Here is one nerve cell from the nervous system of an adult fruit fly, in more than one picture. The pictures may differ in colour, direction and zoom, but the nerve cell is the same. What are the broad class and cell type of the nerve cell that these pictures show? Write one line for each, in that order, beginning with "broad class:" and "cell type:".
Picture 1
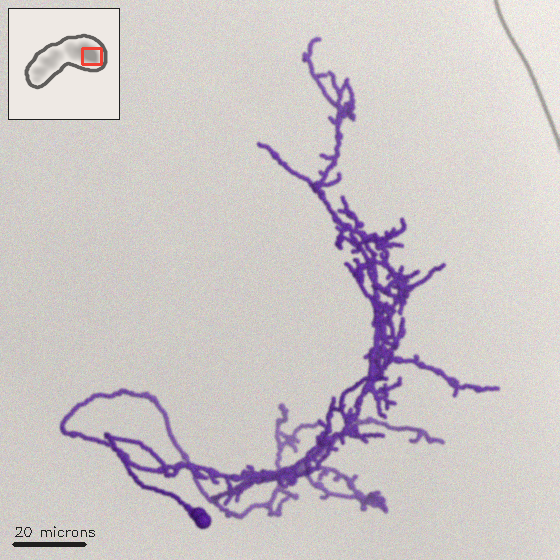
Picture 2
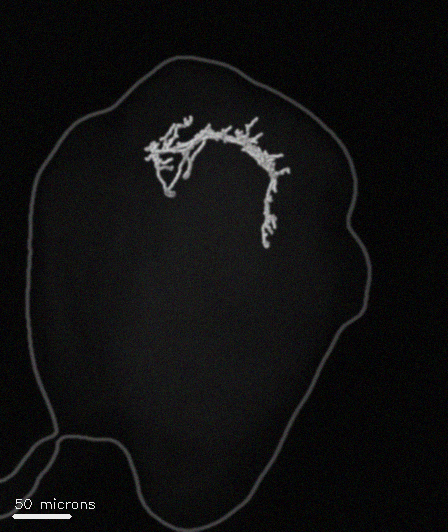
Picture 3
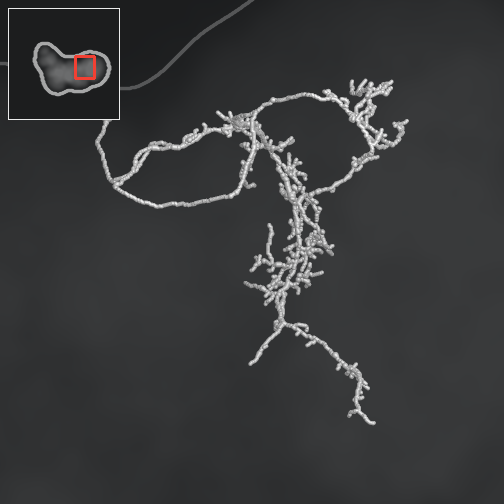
broad class: central-brain intrinsic neuron
cell type: SIP081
